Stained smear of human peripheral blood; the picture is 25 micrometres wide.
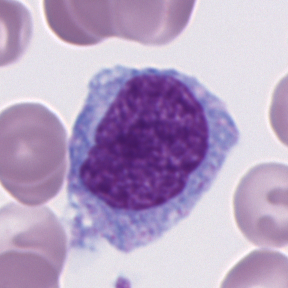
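Monocyte at the centre of a stained smear of human peripheral blood. Its nucleus sits off-centre, leaving a wider rim of cytoplasm below it than above it. That cytoplasm is pale greyish blue, with fine, dust-like pinkish-purple granules scattered throughout and a few small clear spots toward the lower left. The cell measures about 17 by 14 micrometres, and the nucleus fills about 60% of its area.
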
